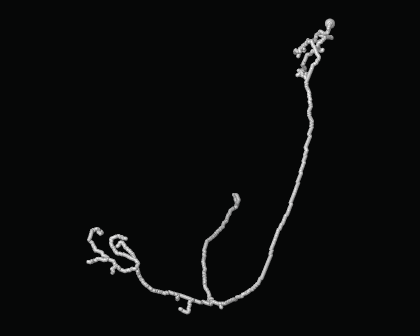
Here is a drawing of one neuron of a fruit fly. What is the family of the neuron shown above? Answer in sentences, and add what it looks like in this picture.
Its family is called class Kenyon Cell. It is a central-brain intrinsic neuron. Its cell body lies at the upper right of the picture. In this view it is about as wide as it is tall.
